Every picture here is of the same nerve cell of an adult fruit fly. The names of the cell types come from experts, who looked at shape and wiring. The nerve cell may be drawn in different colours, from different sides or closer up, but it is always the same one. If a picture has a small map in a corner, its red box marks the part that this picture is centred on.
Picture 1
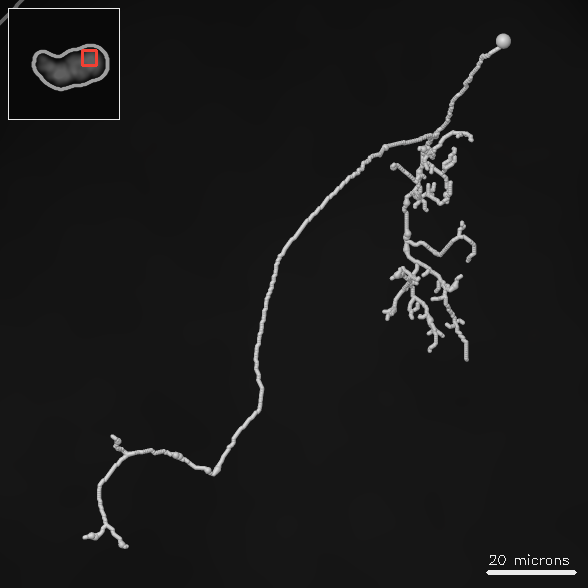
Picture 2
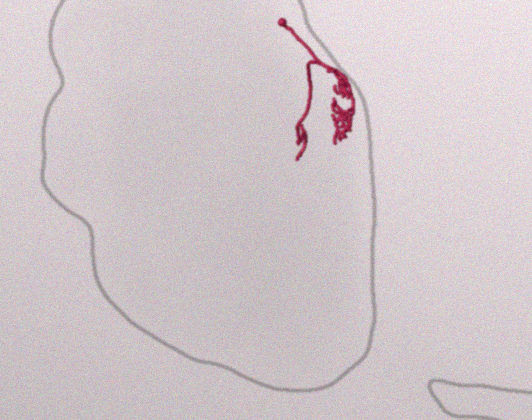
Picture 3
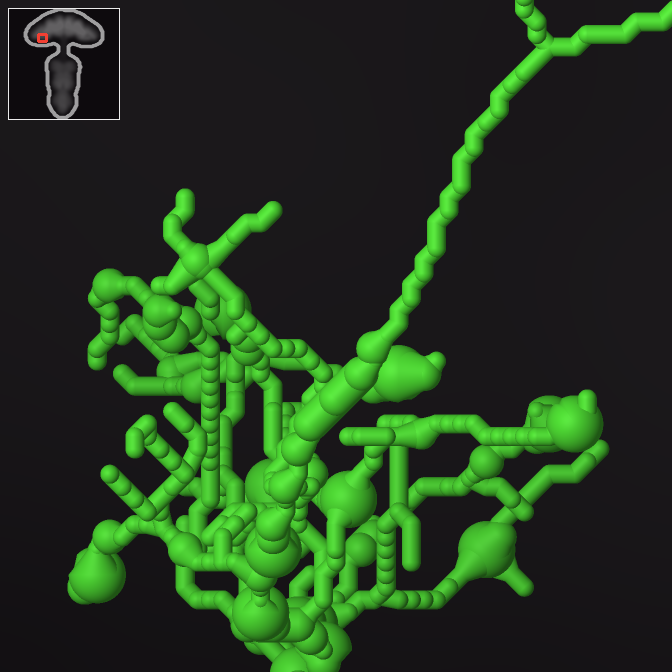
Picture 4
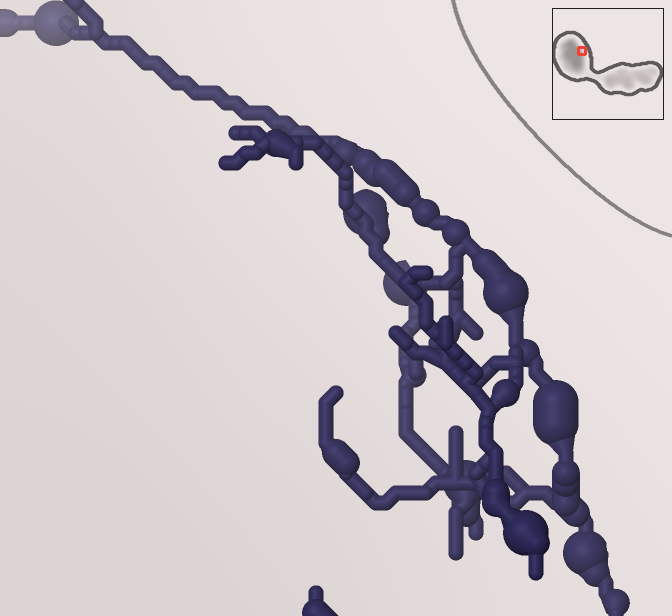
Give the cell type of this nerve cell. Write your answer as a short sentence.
The cell type is LPT100.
